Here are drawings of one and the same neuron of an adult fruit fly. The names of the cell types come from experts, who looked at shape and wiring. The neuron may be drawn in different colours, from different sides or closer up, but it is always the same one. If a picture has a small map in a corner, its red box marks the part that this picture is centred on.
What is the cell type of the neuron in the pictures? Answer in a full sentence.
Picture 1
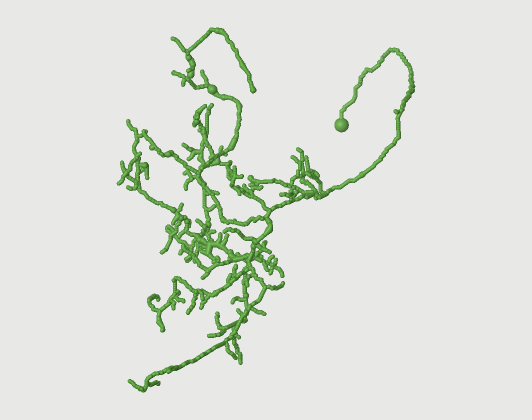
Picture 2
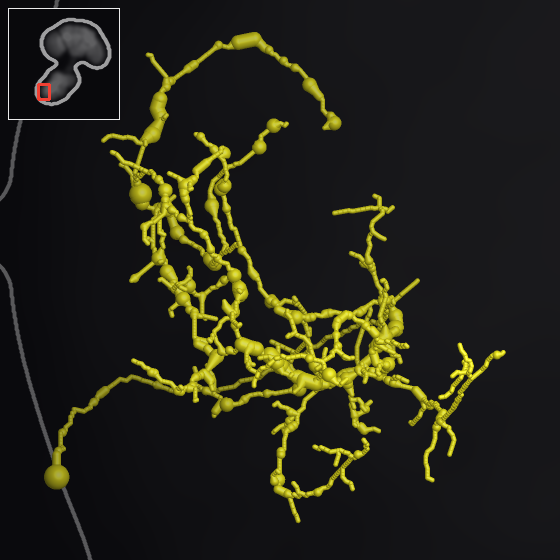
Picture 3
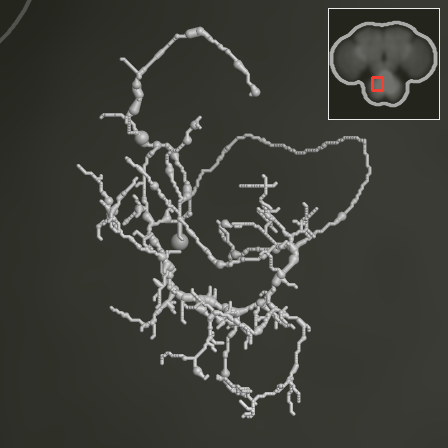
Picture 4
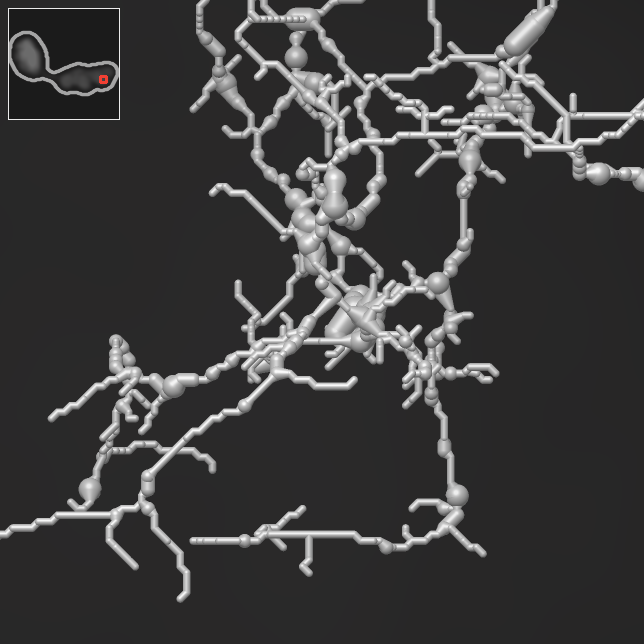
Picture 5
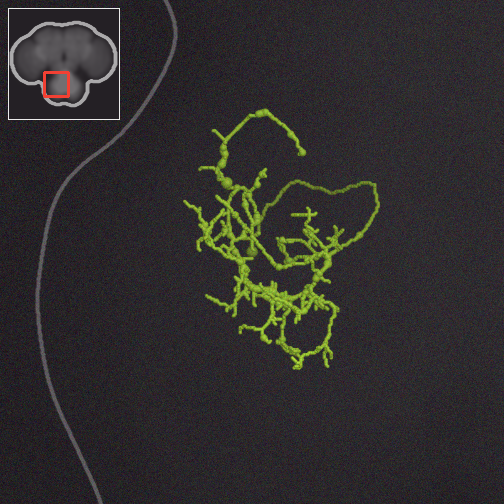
The cell type is IN20A.22A073.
